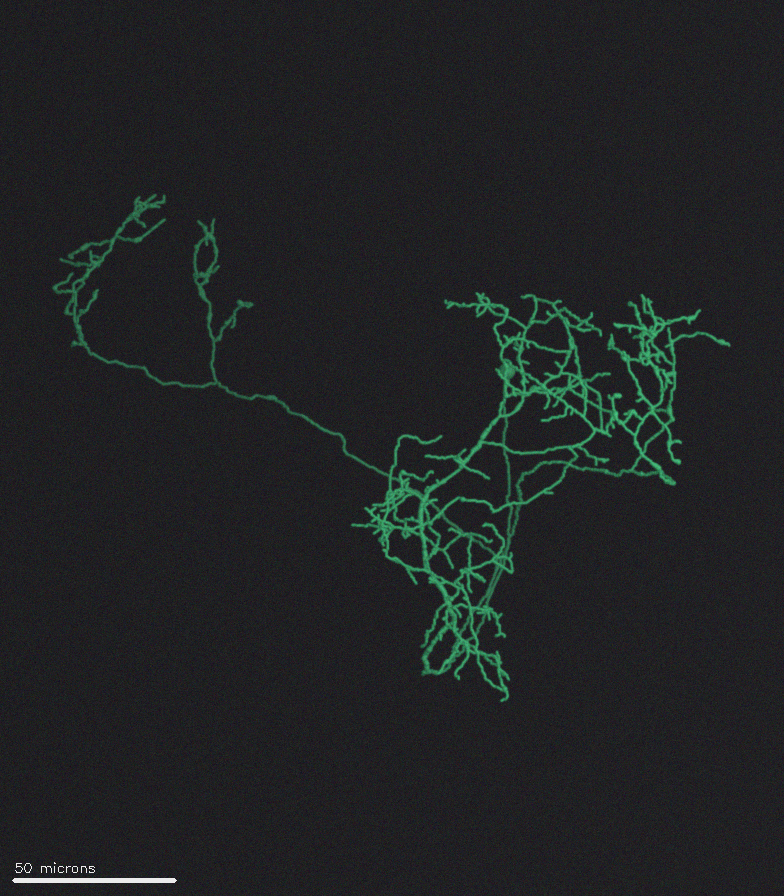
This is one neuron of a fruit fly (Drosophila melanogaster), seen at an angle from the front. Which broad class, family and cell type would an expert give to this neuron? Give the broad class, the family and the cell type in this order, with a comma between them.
central-brain intrinsic neuron, hemilineage DM1_antero_dorsal, CRE083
